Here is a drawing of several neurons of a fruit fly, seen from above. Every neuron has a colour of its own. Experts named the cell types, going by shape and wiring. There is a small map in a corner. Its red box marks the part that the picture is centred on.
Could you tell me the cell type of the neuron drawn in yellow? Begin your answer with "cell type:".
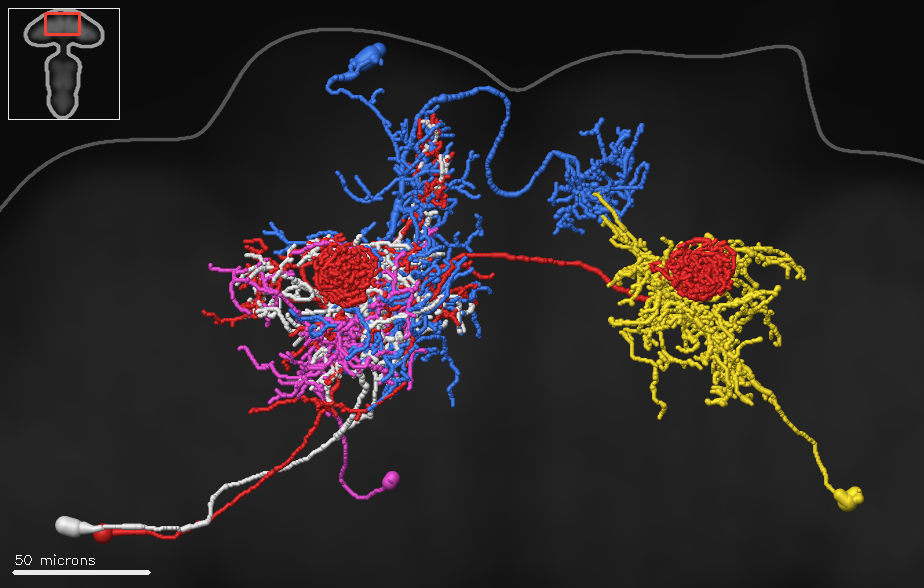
cell type: SIP046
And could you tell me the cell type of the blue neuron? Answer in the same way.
cell type: SMP146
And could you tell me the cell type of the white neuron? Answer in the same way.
cell type: SMP190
